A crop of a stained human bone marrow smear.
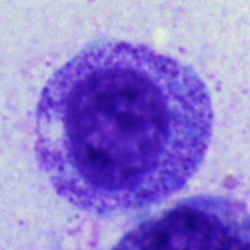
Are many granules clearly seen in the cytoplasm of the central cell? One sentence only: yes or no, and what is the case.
Yes, it is many visible granules that the cytoplasm of this cell contains.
